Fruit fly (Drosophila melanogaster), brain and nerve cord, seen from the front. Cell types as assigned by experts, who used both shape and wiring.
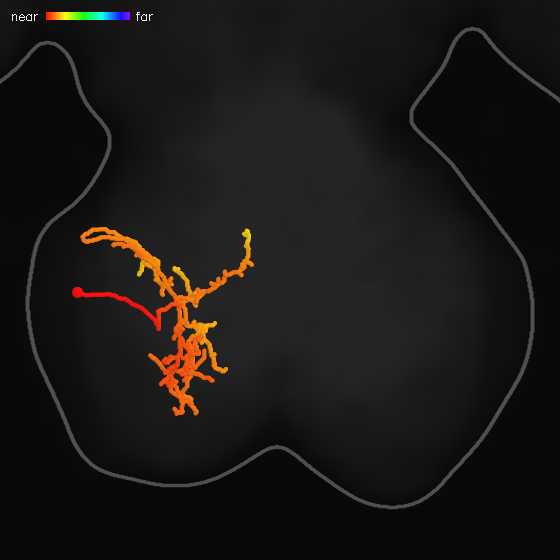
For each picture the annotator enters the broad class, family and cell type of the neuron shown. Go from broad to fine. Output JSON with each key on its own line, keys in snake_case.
{
 "broad_class": "nerve-cord intrinsic neuron",
 "family": "hemilineage 08A",
 "cell_type": "IN08A050"
}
